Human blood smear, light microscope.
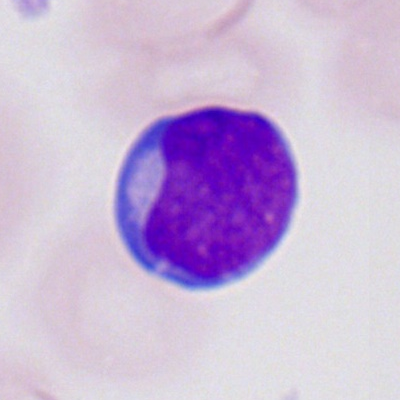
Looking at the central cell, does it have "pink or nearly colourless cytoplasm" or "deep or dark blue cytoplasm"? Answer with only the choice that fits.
Deep or dark blue cytoplasm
